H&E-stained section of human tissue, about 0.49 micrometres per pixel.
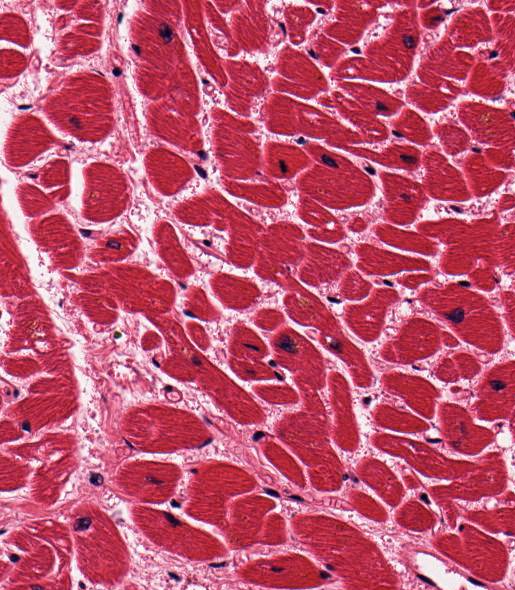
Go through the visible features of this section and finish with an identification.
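Most muscle fibres are cut across or obliquely, giving rounded and irregular profiles rather than long parallel strands. Fibres showing a nucleus have a single dark oval one, central within the fibre. A broader band of loose connective tissue runs diagonally down the left part of the field; no fat cells are present anywhere. This is left ventricle of the heart.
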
